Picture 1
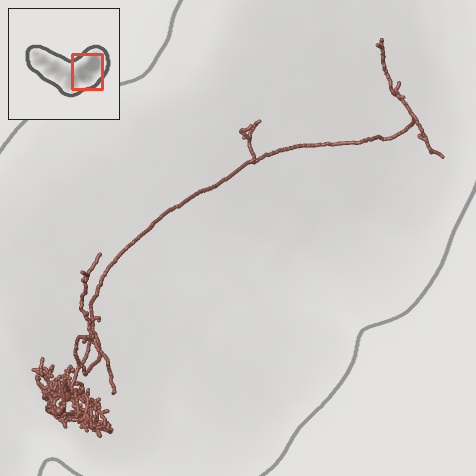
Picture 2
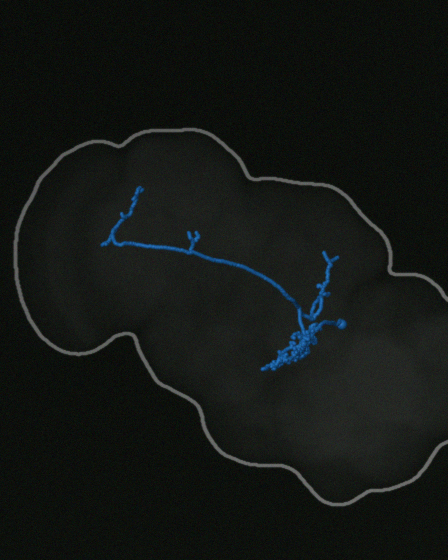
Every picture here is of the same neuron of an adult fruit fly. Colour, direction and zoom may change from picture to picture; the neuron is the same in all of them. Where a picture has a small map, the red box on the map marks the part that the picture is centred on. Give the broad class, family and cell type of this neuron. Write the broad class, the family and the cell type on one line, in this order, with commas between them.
central-brain intrinsic neuron, hemilineage VLPl&d1_lateral, WED051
